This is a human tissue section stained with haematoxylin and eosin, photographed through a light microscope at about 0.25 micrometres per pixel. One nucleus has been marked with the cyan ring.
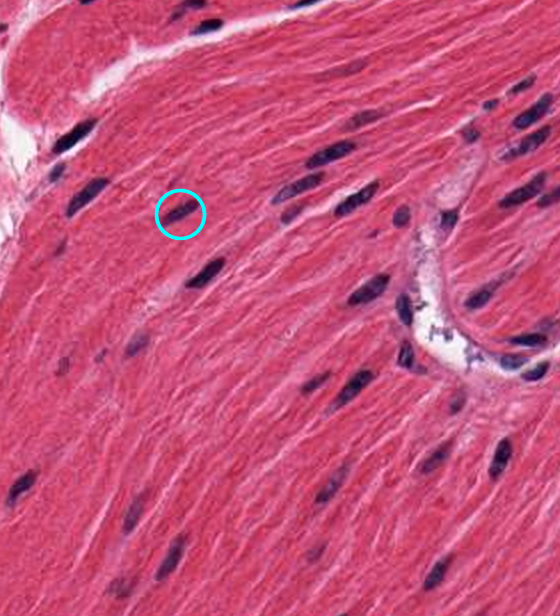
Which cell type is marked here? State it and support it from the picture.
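This is a smooth muscle cell. The nucleus stains dark purple fairly evenly throughout. The long axis of the nucleus runs in the same lower-left to upper-right direction as the surrounding pink fibres. The cytoplasm around the nucleus is pink with fine streaks running along the cell's length, and its outline cannot be clearly separated from the neighbouring pink tissue. The cell lies within a sheet of closely packed, parallel pink fibres with other elongated nuclei lined up in the same direction.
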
